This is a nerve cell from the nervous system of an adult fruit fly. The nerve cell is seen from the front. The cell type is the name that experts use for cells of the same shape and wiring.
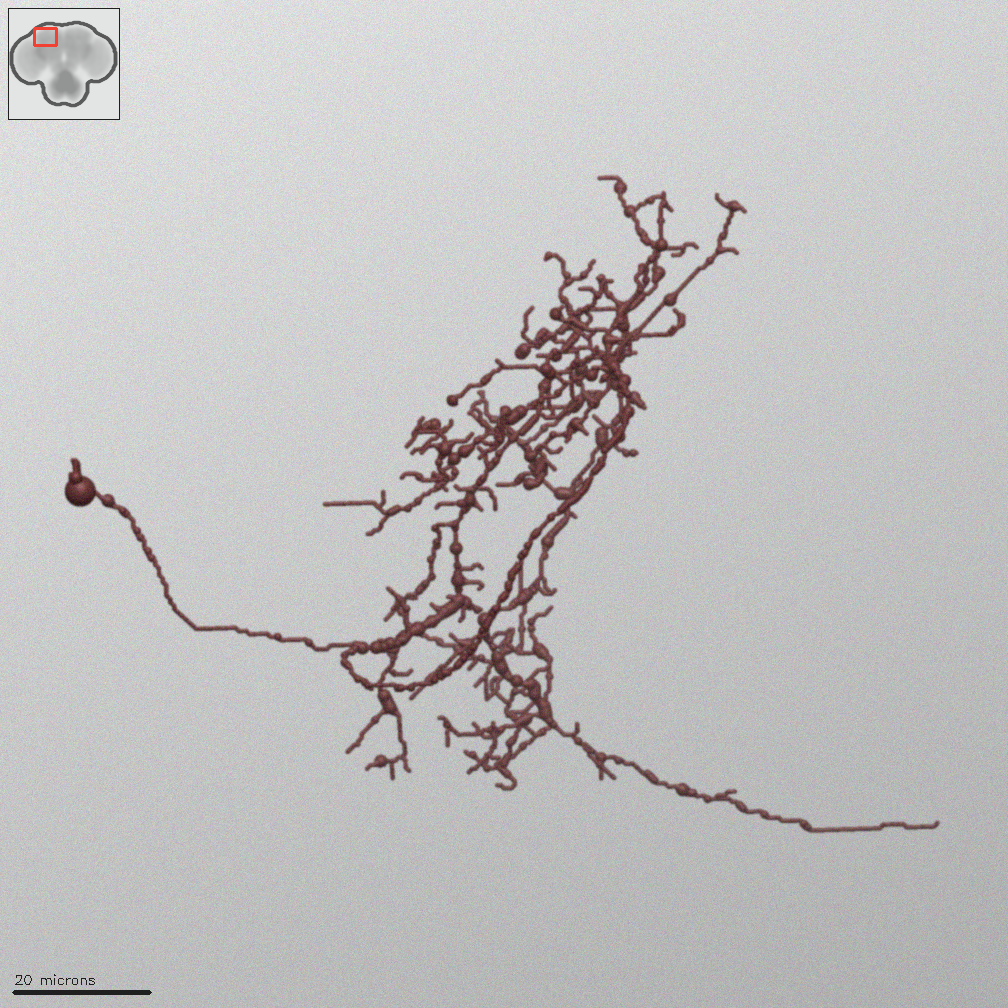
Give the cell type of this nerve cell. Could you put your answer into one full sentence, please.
This nerve cell counts as a member of the cell type SLP036.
